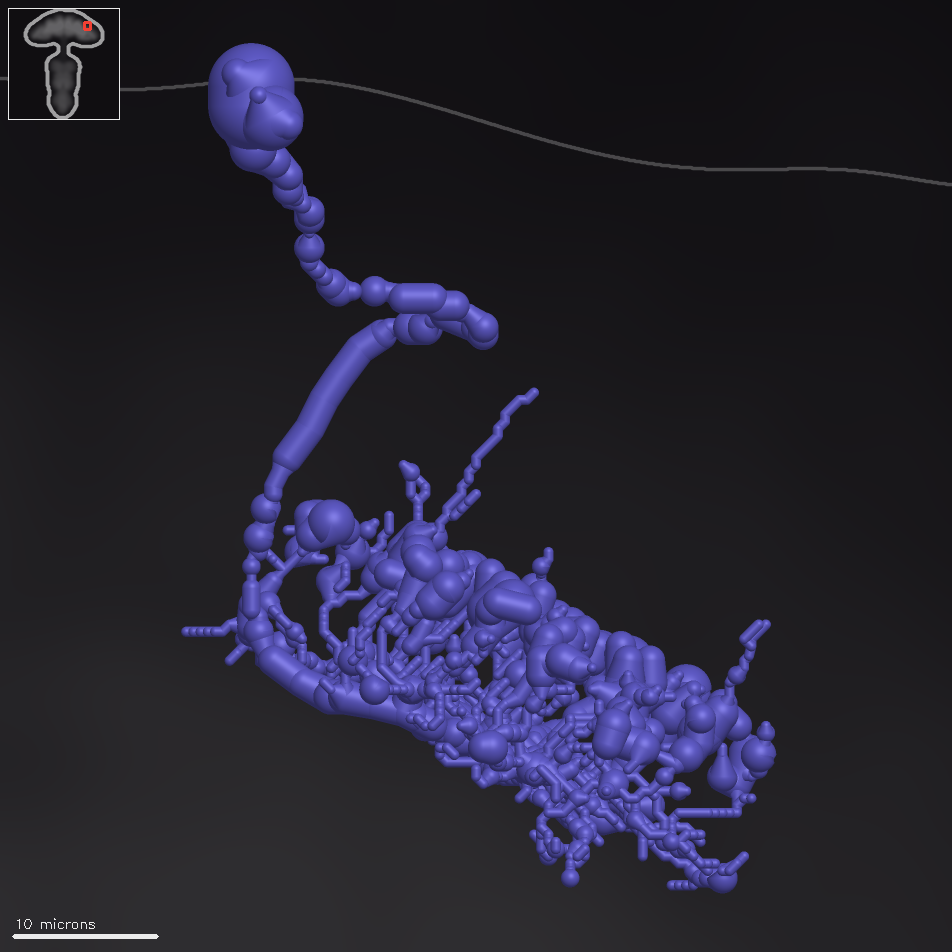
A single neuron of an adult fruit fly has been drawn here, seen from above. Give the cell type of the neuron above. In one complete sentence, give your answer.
This neuron is an instance of the cell type Dm4.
